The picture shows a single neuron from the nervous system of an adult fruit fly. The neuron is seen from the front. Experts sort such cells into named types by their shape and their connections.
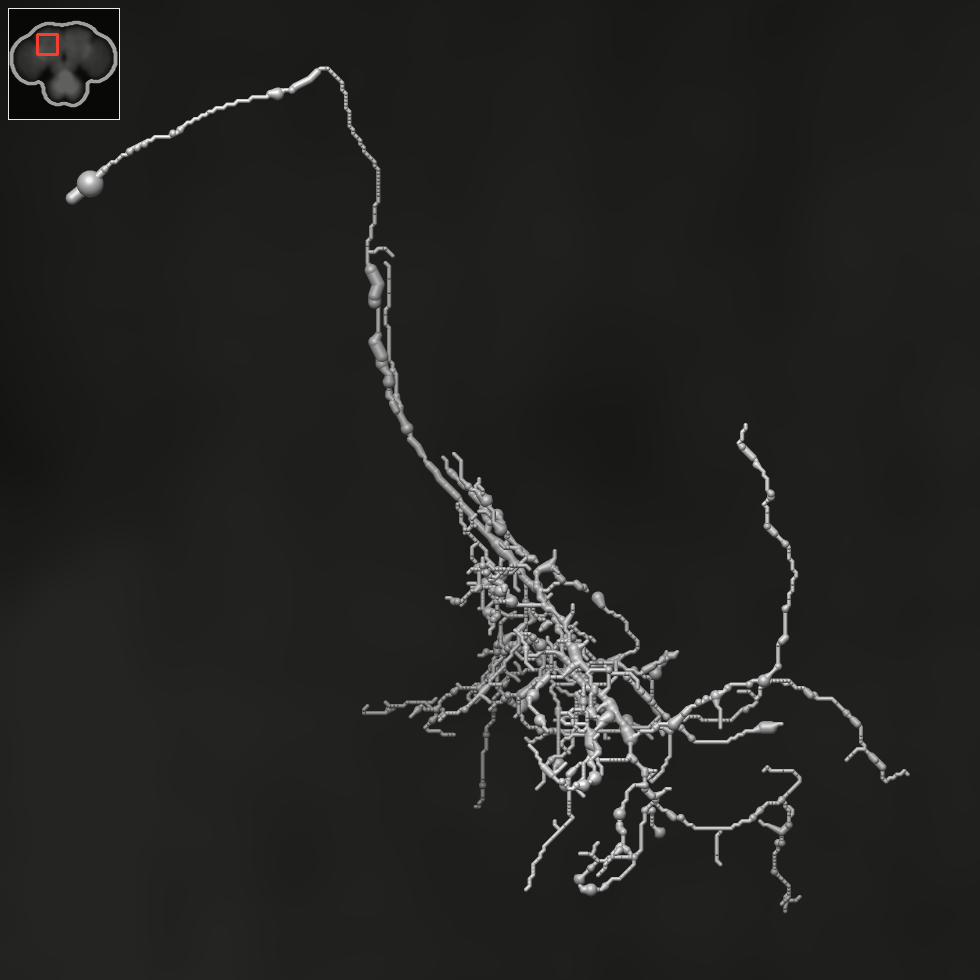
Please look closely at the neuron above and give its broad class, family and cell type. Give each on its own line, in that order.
central-brain intrinsic neuron
hemilineage VLPd&p1_dorsal
PVLP005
